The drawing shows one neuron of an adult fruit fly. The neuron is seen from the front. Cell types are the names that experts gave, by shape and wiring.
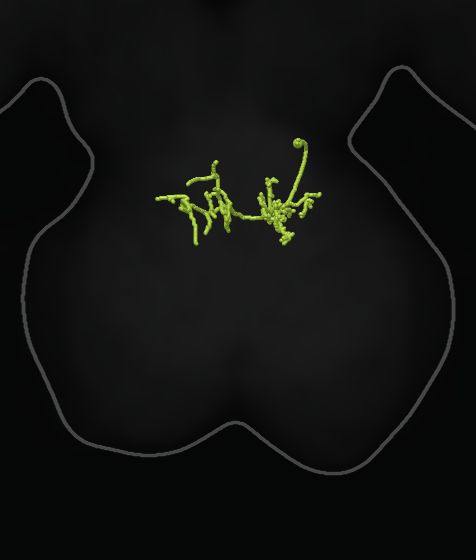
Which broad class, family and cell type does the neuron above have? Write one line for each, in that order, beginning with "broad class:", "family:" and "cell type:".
broad class: nerve-cord intrinsic neuron
family: hemilineage 19B
cell type: IN19B105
